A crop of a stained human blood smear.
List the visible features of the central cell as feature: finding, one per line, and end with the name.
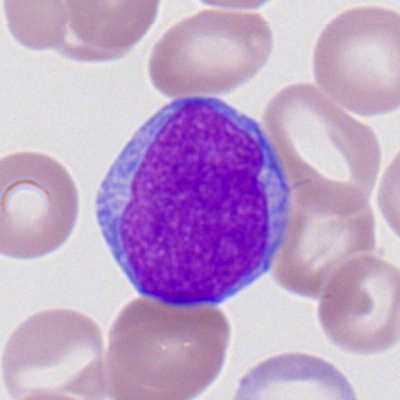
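Nucleus size: fills most of the cell
Nucleus shape: single mass, shallow notch on its right edge
Granules: none visible in the cytoplasm
Vacuoles: none in the cytoplasm
Name: myeloblast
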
